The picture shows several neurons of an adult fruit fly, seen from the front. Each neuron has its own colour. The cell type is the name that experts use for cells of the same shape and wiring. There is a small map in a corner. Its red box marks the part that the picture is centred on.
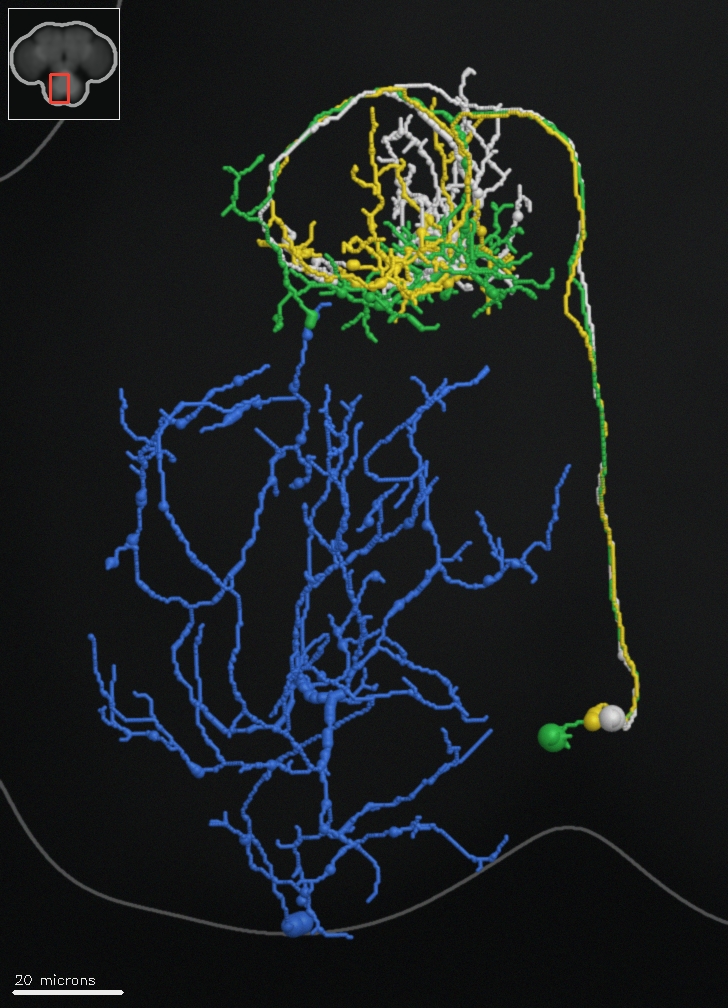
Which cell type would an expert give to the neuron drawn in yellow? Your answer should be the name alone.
IN02A063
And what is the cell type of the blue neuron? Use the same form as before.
IN20A.22A022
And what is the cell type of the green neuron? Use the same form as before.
IN02A061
